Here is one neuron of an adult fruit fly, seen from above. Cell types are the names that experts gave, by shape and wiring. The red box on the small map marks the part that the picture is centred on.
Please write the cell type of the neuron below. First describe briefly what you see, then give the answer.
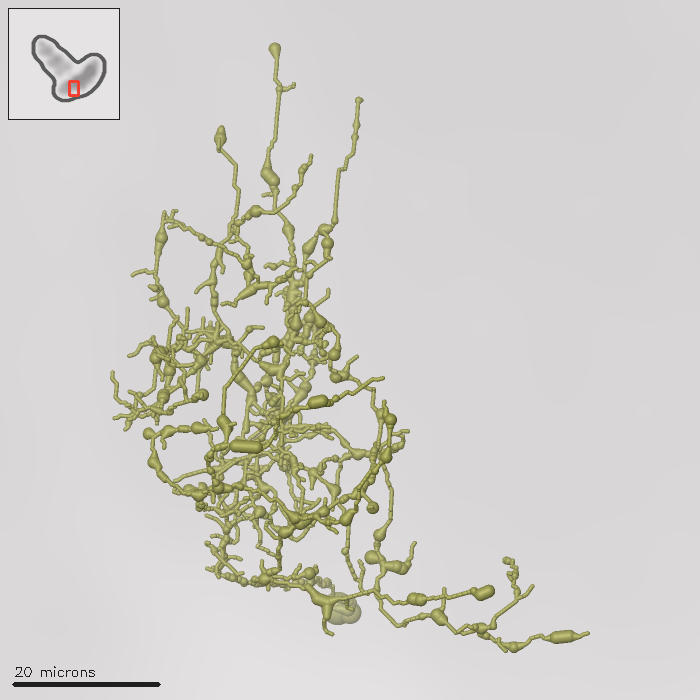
By the scale bar it is about 85 microns tall in this view. In this view it is taller than it is wide. Its broad class is central-brain intrinsic neuron. It is of cell type AVLP337.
